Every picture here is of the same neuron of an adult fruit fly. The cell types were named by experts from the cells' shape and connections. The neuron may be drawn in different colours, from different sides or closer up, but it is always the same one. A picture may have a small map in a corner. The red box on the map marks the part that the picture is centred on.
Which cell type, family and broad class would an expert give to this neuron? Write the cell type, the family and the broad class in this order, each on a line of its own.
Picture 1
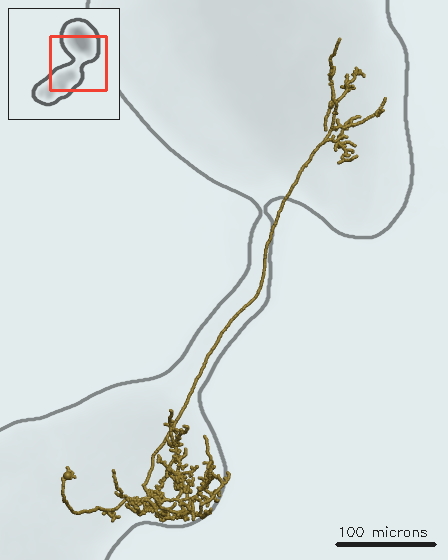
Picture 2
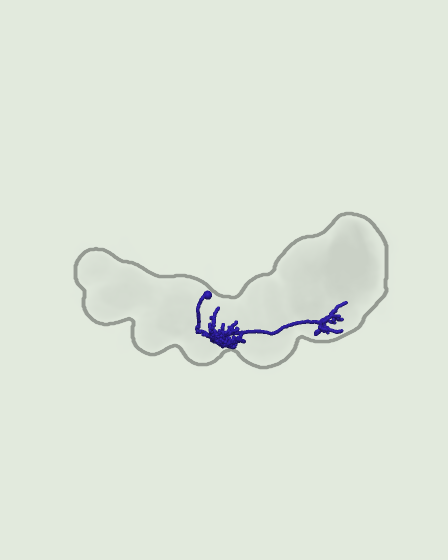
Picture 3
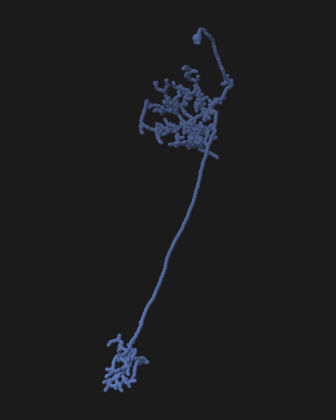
AN23B010
hemilineage 23B
ascending neuron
